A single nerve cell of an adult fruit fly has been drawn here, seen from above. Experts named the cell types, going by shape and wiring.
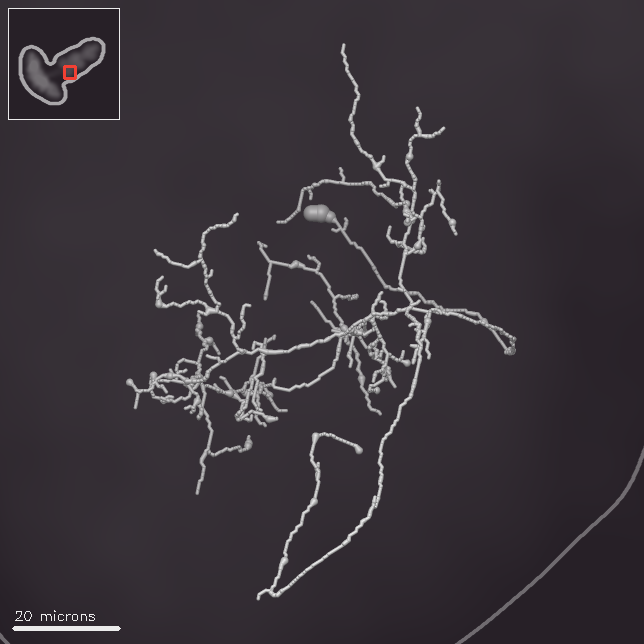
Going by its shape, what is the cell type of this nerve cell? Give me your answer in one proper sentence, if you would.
In terms of cell type, the nerve cell is IN04B115.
